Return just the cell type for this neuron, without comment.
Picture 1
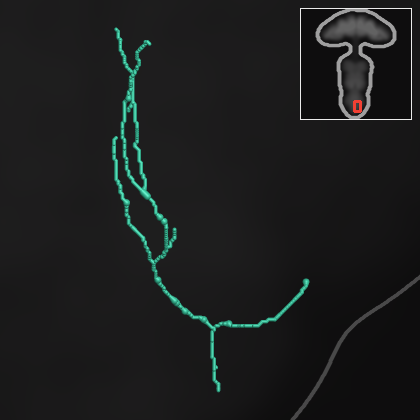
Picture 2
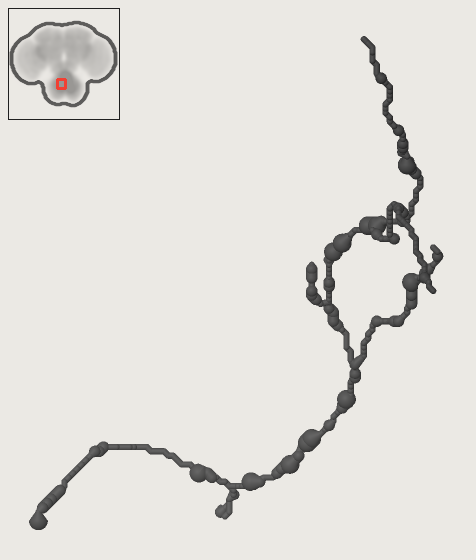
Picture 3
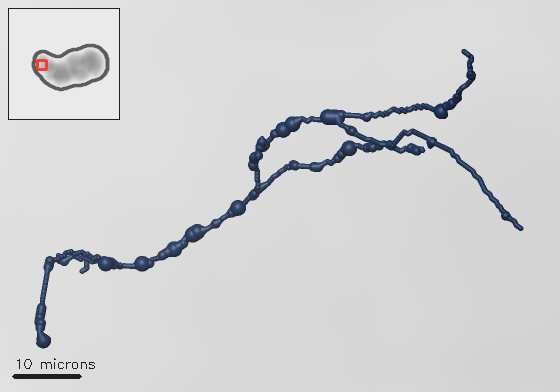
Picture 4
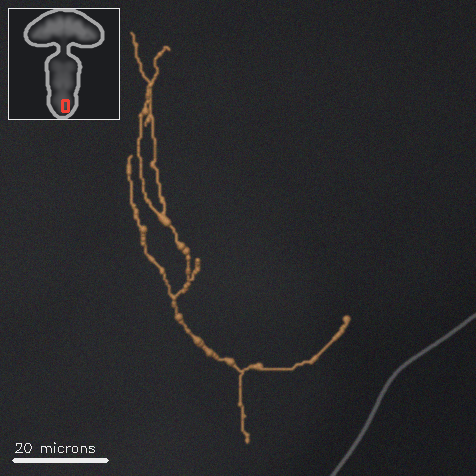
SNta43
